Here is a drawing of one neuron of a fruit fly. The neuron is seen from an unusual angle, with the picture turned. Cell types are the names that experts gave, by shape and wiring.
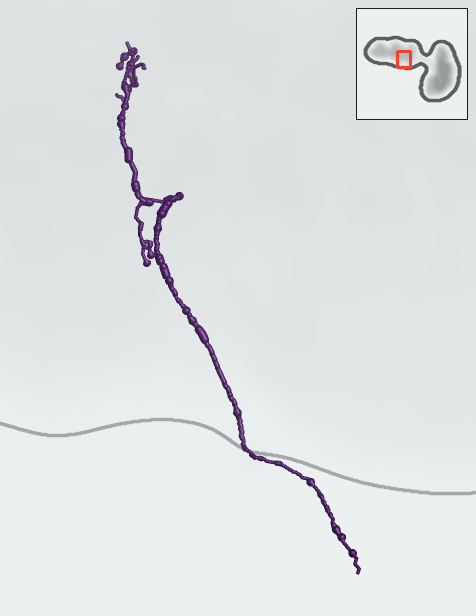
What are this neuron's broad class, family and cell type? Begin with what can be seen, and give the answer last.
It lies in the nerve cord. The drawing shows no cell body. It has a dozen or fewer branch ends. Its broad class is sensory neuron entering the nerve cord. The name of its family is class gustatory. The cell type is WG2.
